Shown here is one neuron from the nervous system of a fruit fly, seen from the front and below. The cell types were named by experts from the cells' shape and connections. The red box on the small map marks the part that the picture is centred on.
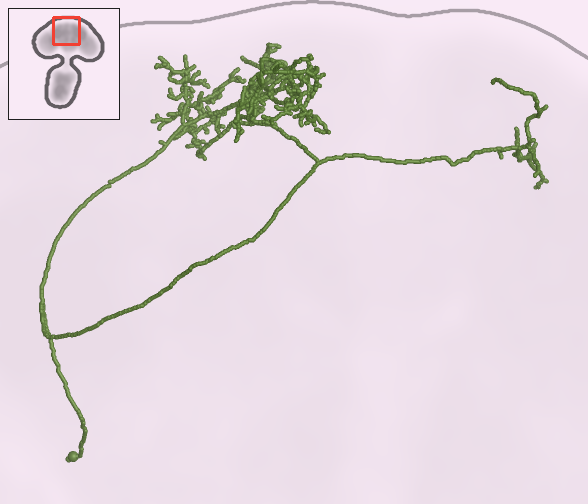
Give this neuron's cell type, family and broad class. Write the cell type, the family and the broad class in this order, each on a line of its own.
SMP568_d
hemilineage VLPl&p1_posterior
central-brain intrinsic neuron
